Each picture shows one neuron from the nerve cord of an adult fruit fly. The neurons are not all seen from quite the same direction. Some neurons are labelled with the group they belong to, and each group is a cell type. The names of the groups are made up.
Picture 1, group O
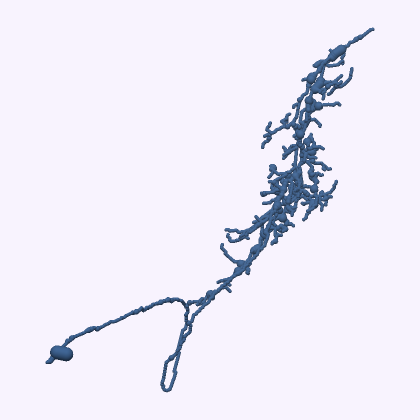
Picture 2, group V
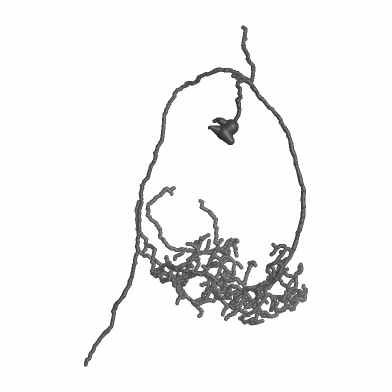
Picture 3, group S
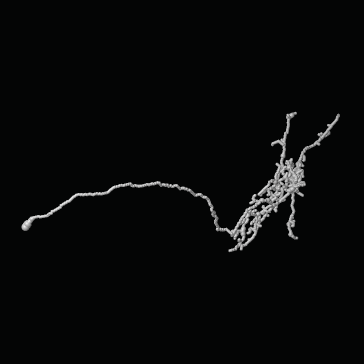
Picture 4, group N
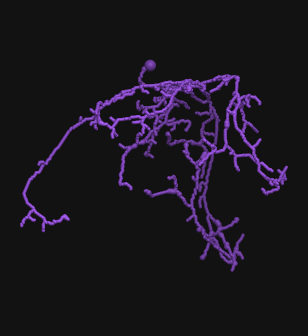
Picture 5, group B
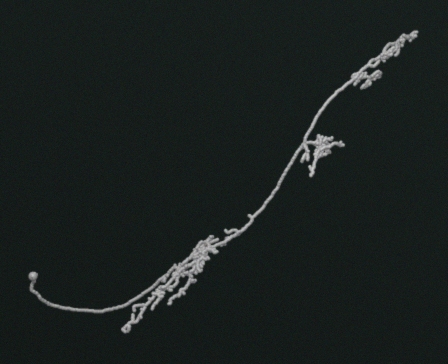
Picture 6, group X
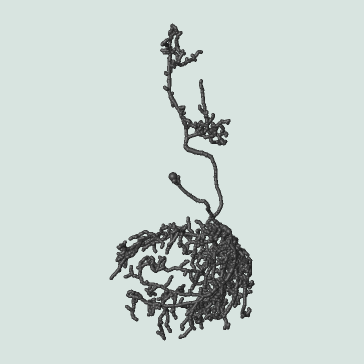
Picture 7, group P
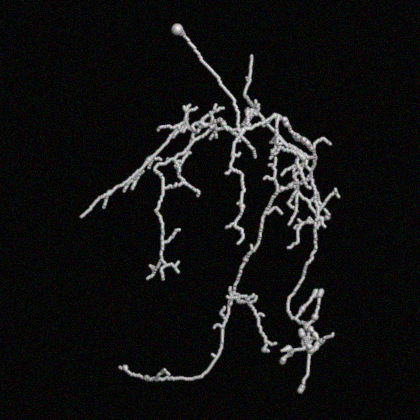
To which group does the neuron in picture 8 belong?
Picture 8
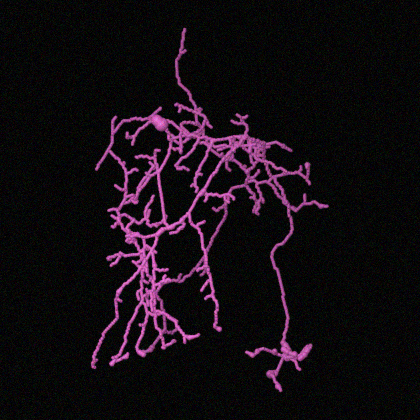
group P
